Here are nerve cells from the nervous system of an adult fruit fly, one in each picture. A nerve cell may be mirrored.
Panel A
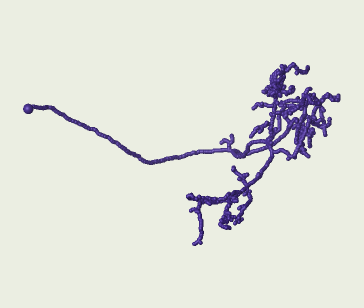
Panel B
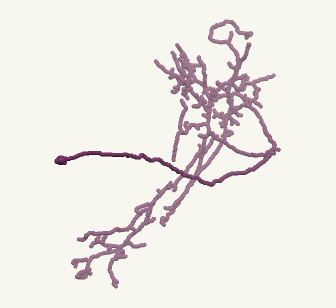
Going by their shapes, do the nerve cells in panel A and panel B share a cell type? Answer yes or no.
yes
